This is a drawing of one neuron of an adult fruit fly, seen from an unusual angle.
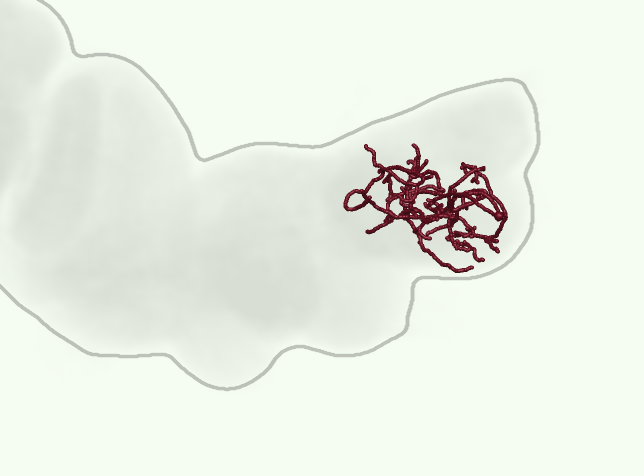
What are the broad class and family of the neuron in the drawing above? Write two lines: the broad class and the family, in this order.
nerve-cord intrinsic neuron
hemilineage 04B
